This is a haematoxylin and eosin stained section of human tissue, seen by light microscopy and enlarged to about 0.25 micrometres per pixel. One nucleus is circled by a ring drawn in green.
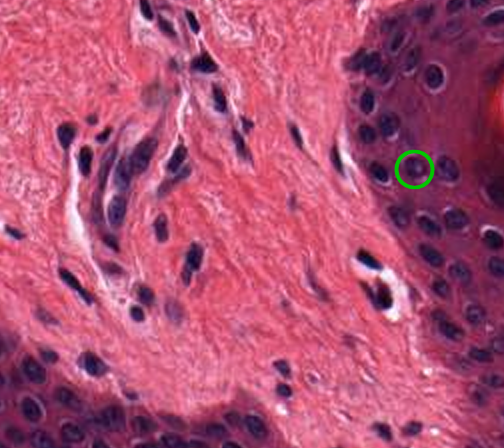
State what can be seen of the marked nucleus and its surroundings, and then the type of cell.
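The nucleus is round to slightly oval and about the same size as the neighbouring nuclei. The cytoplasm is pink-violet and smooth, with no sharp outline separating it from the neighbouring cells. It lies among closely packed cells of similar appearance, a few cells in from the border with the pink fibrous tissue on the left. It is a keratinocyte.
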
